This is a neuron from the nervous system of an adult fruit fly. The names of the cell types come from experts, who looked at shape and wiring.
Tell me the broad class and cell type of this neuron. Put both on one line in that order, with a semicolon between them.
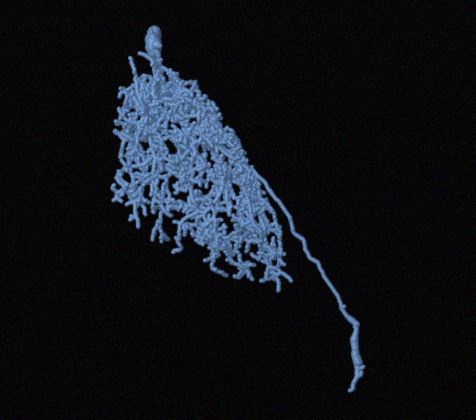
motor neuron of the nerve cord; Sternal anterior rotator MN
